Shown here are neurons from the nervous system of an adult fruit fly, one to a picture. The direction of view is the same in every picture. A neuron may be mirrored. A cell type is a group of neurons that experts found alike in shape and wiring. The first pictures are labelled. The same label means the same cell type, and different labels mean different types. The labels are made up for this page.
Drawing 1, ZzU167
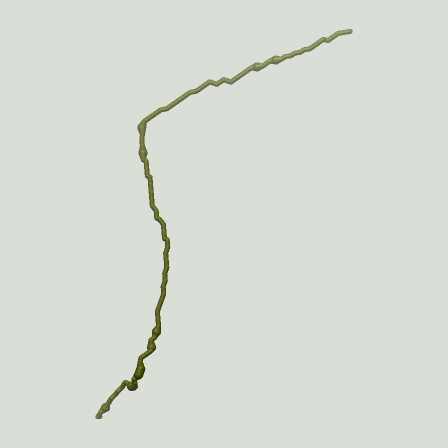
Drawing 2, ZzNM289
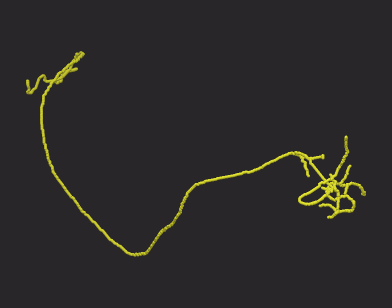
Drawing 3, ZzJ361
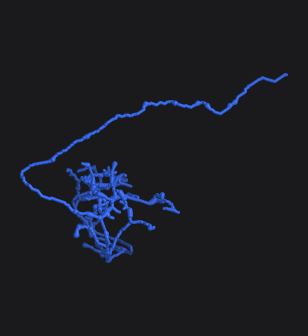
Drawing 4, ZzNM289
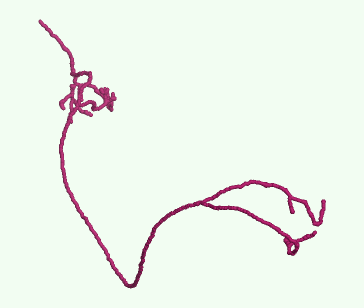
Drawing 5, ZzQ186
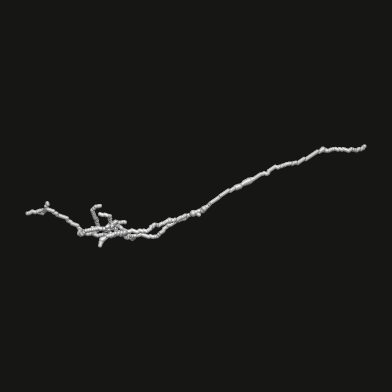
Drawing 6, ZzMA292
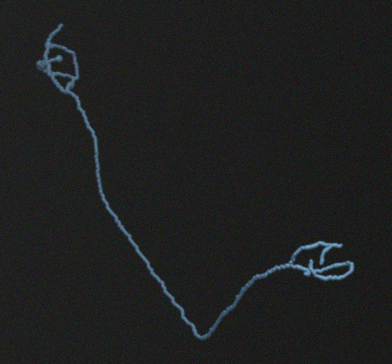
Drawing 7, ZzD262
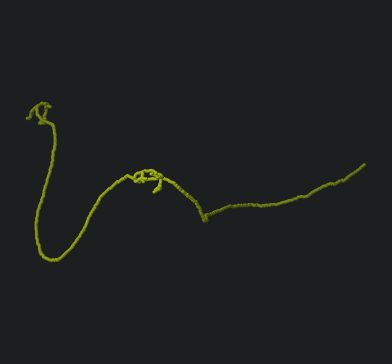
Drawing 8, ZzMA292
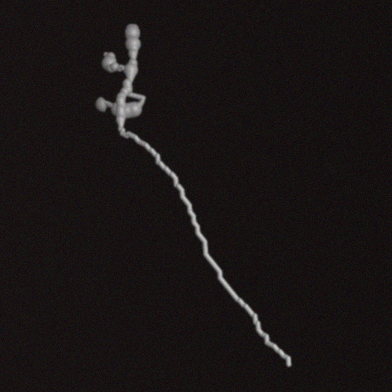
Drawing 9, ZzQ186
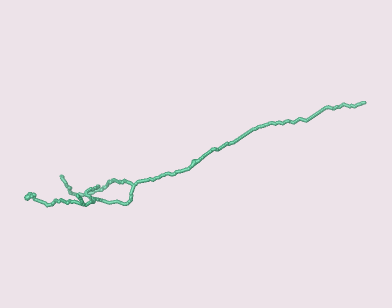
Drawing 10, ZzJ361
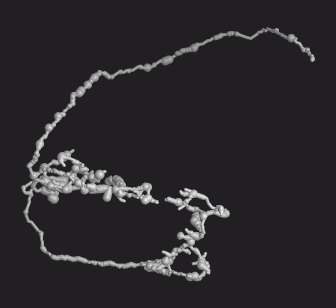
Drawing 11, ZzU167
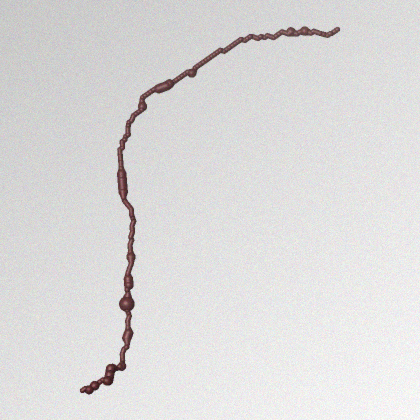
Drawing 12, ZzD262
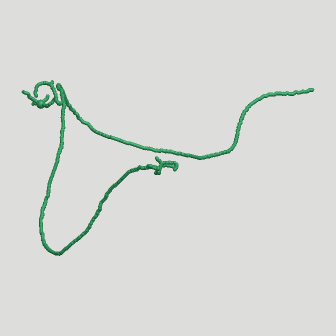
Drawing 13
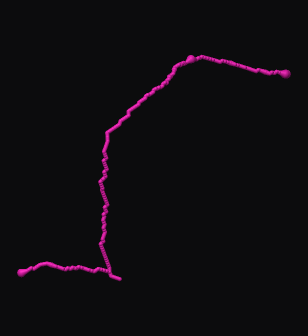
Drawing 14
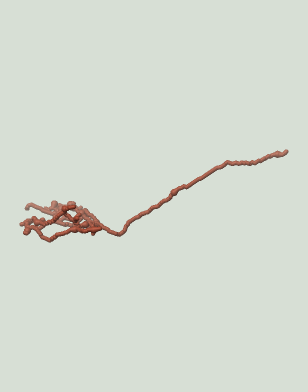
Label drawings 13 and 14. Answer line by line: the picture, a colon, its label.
13: ZzU167
14: ZzQ186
